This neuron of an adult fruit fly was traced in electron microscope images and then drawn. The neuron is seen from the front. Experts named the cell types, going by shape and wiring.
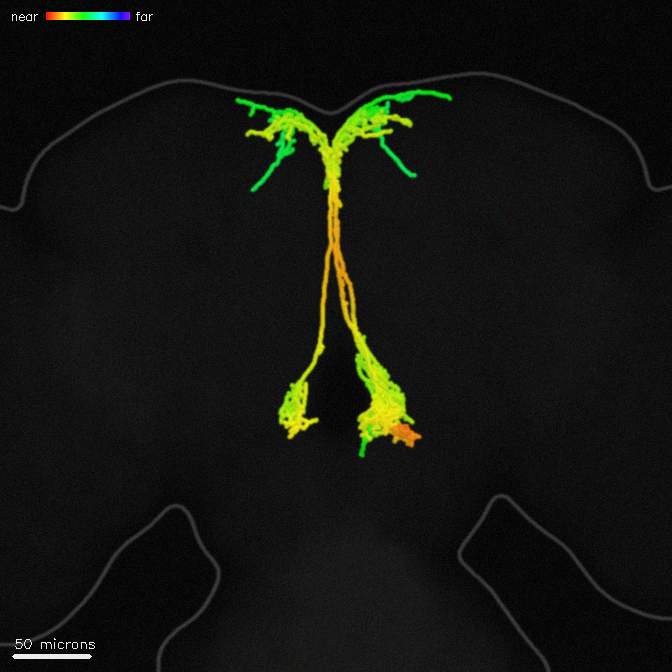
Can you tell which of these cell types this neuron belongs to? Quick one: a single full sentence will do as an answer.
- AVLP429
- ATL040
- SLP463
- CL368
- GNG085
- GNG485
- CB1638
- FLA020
To this neuron applies the cell type name FLA020.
